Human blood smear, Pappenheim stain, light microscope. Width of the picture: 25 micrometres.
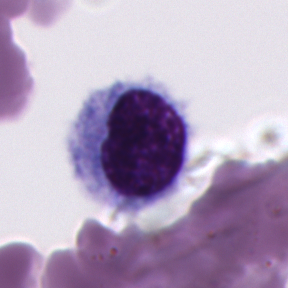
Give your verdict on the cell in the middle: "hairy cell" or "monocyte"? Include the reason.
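Hairy cell. Nucleus off-centre, toward the right. Chromatin dark purple, coarsely clumped. Cytoplasm pale blue; rim much wider on the left than on the right.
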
